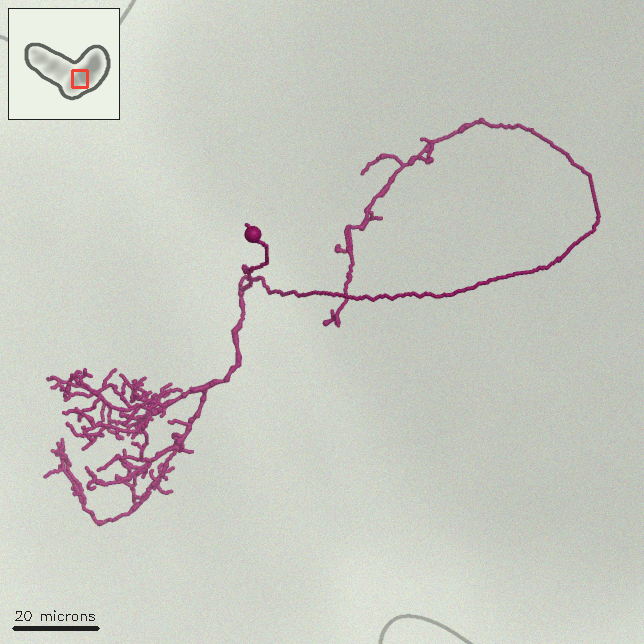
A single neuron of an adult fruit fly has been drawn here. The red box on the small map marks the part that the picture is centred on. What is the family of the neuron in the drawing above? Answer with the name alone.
hemilineage VPNd3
